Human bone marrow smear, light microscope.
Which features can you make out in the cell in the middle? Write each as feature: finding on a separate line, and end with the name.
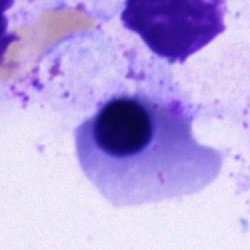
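Chromatin: very dark, densely condensed throughout the nucleus
Cytoplasm: abundant, pale lavender-blue
Granules: cytoplasm largely free of them
Outline: irregular and angular, not round
Name: erythroblast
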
